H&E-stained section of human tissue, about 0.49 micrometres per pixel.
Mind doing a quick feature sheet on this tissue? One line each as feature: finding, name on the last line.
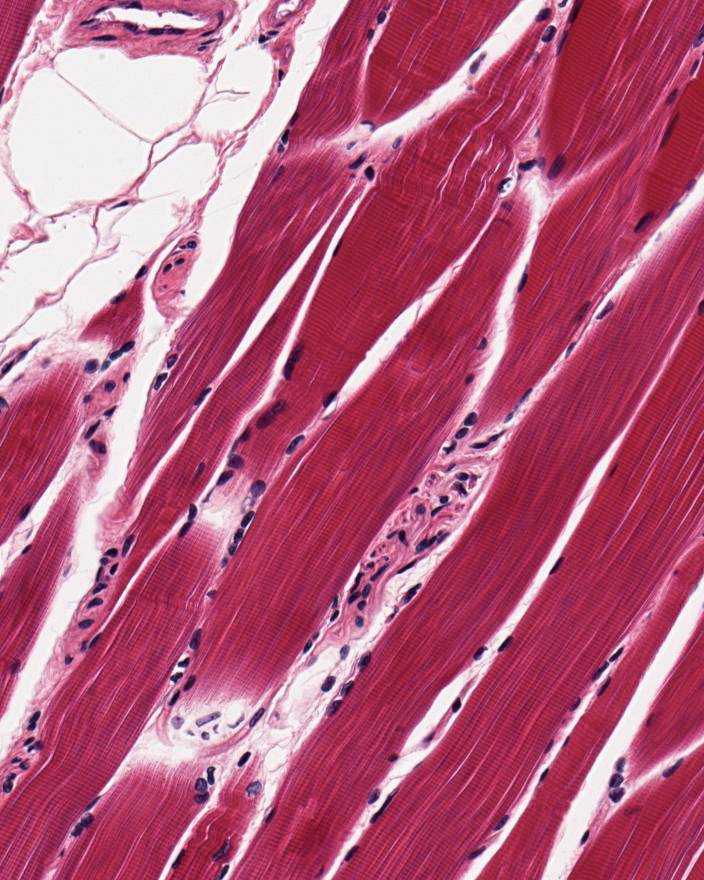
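Fibres: long and parallel, running diagonally from lower left to upper right
Nuclei: flattened, at the fibre edges rather than the centres
Cytoplasm: deep, evenly eosinophilic pink-red
Form: unbranched cylinders without intercalated discs
Name: skeletal muscle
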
